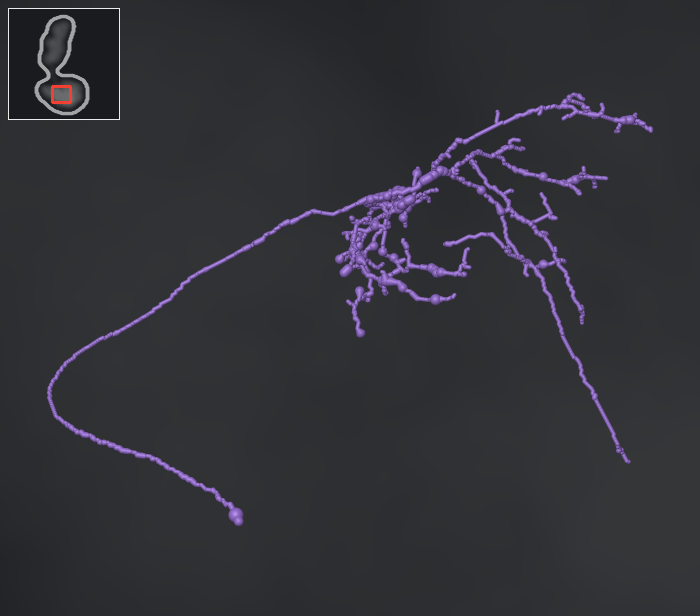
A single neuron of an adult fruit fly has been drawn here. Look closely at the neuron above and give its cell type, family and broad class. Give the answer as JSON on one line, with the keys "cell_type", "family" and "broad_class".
{"cell_type": "CB0986", "family": "hemilineage MD3", "broad_class": "central-brain intrinsic neuron"}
